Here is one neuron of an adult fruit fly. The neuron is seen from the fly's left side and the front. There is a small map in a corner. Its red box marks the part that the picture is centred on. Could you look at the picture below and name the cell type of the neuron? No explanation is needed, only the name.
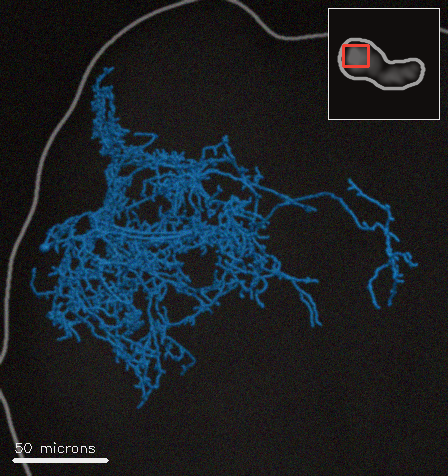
AVLP210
